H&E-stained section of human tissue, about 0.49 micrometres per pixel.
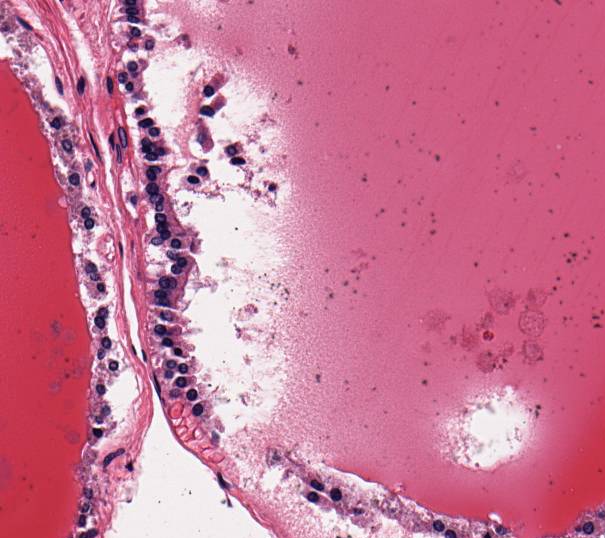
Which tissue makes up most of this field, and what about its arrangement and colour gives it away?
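Mainly thyroid follicle: two large spaces filled with homogeneous pink material, each lined by a single layer of cuboidal to low columnar cells with dark, round to oval nuclei.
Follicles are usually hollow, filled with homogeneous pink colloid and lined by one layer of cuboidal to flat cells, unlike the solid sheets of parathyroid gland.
And a thin fibrous septum divides them.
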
